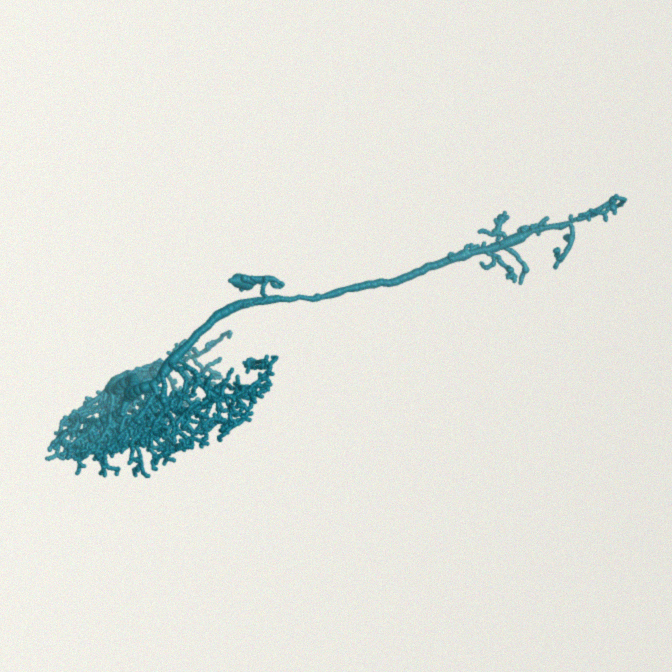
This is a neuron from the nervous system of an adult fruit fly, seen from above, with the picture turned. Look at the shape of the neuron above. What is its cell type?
VSm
